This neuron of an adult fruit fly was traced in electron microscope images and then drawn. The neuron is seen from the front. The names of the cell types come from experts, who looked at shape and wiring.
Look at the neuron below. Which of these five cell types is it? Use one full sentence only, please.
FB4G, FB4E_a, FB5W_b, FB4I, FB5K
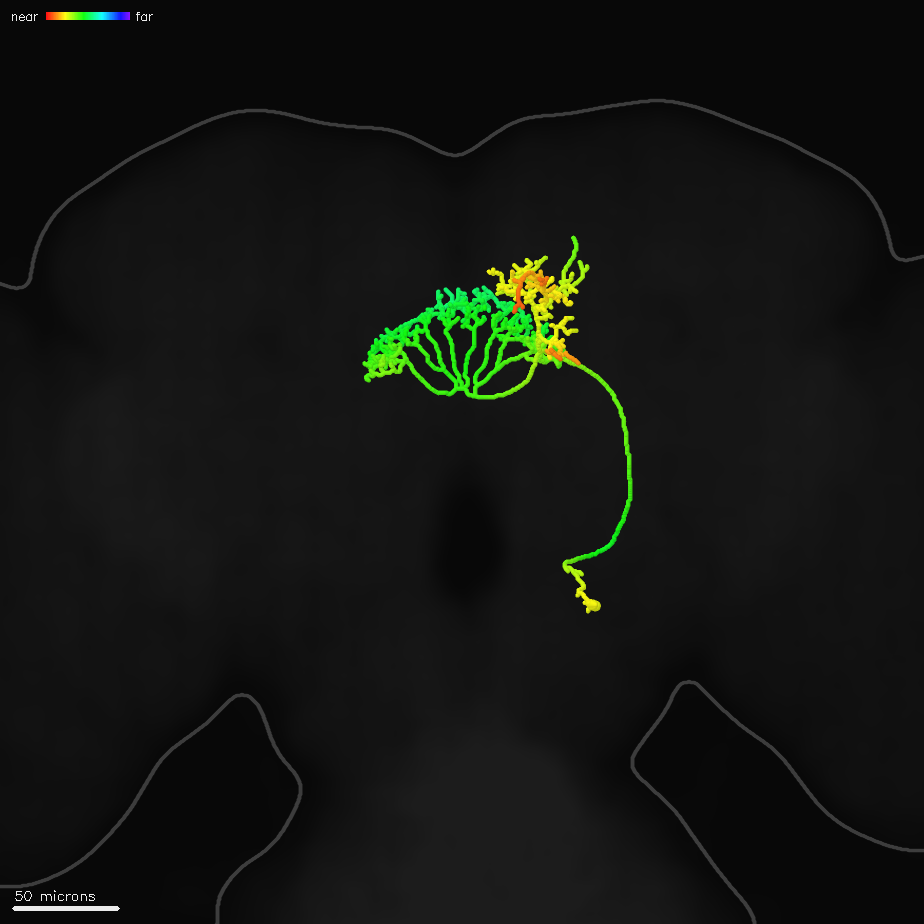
The neuron belongs to cell type FB5K.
